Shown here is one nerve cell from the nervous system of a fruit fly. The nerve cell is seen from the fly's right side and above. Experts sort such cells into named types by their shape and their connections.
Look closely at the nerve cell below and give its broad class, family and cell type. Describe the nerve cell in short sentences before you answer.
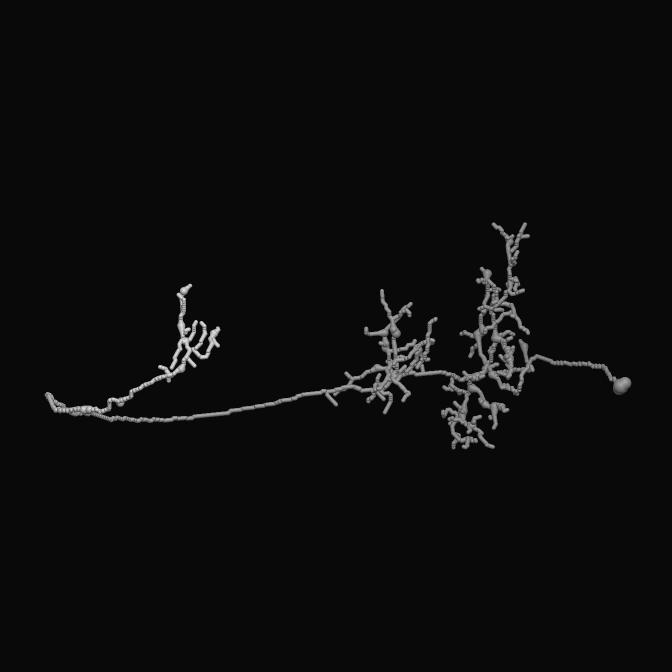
The cell body can be seen on the right of the picture. The picture shows dozens of branch ends. Its broad class is optic-lobe intrinsic neuron. Its family is Tm. Its cell type is Tm16.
